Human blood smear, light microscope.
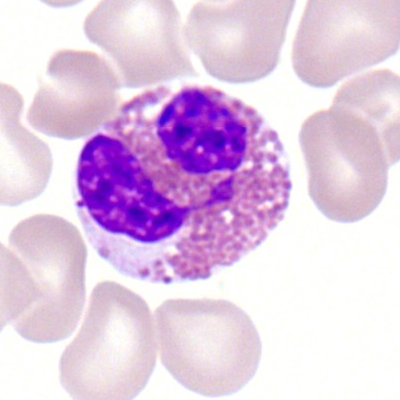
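Eosinophil, the central cell of this stained blood smear. Its nucleus, as I see it, falls into two separate lobes, and the chromatin looks dark purple and coarsely clumped. I can find no nucleolus in either lobe. The granules strike me as pinkish-orange.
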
